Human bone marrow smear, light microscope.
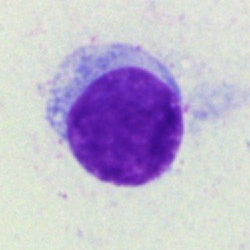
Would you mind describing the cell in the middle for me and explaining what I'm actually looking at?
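I notice the nucleus sits off-centre toward the lower right, leaving most of the cytoplasm on the upper left. Its chromatin looks deep purple and dense, somewhat clumped in texture. The cytoplasm is pale blue, and its outer edge seems irregular and ragged rather than smooth. This is a hairy cell.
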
